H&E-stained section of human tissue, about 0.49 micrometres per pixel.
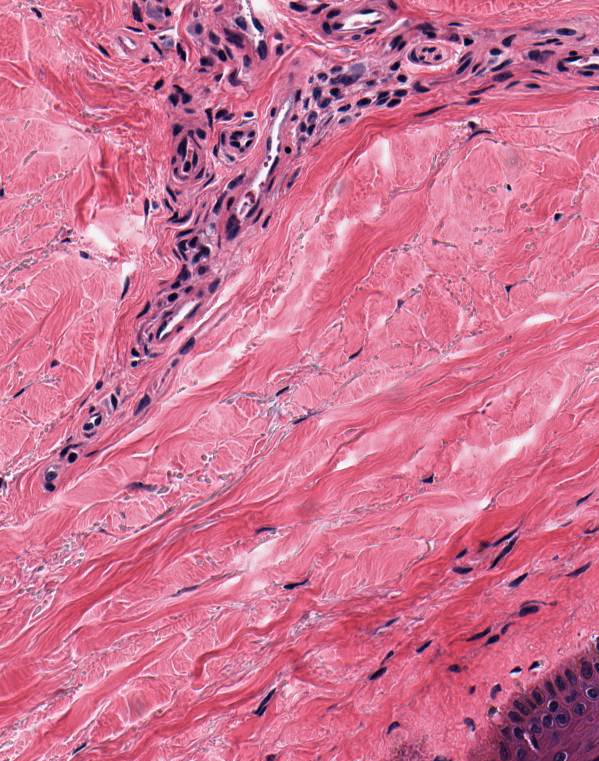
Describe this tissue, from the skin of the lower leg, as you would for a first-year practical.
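Most of what I see is densely packed pink collagen bundles, running obliquely from lower left toward upper right. Between them, sparsely, lie fibroblasts with thin, dark, spindle-shaped nuclei. And in the lower right corner there's a small edge of epithelium with closely packed round nuclei.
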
